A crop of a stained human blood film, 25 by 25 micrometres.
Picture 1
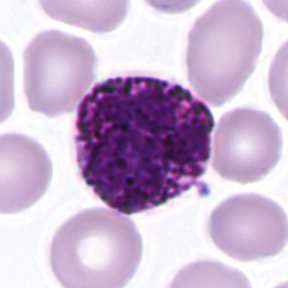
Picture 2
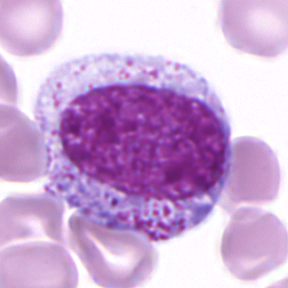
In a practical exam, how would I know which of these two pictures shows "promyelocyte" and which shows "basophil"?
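The basophil is in picture 1, and the promyelocyte is in picture 2. In the basophil, coarse dark purple-black granules are spread over the whole cell, and they lie over the nucleus so that you cannot make out its outline.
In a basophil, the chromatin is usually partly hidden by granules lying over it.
Notice also that there is no clear granule-free band of cytoplasm at the edge. The outline is roughly round but slightly uneven and bumpy, and the cell is somewhat larger than the red cells around it. Just outside its lower right edge sits a tiny purple dot. Now turn to the promyelocyte, where the nucleus can be seen: it fills most of the cell and leaves a rim of cytoplasm that is thinnest on the right side. Its chromatin looks mottled, with darker clumps among paler areas rather than being evenly smooth. The cytoplasm is pale greyish-lilac, with small reddish-purple granules scattered through it, most crowded along the lower edge of the cell.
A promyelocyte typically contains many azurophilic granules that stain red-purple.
So the granules set the two apart: in the basophil they are coarse and dark and cover even the nucleus, while in the promyelocyte they are small, reddish-purple and scattered through the cytoplasm around a nucleus you can see. Red cells press against the promyelocyte on its right side and below it.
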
